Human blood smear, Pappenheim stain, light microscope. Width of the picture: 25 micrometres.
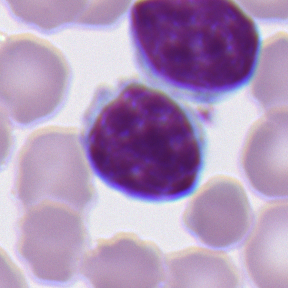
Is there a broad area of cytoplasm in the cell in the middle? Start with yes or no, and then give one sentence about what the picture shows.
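No. The nucleus fills almost the whole cell.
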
